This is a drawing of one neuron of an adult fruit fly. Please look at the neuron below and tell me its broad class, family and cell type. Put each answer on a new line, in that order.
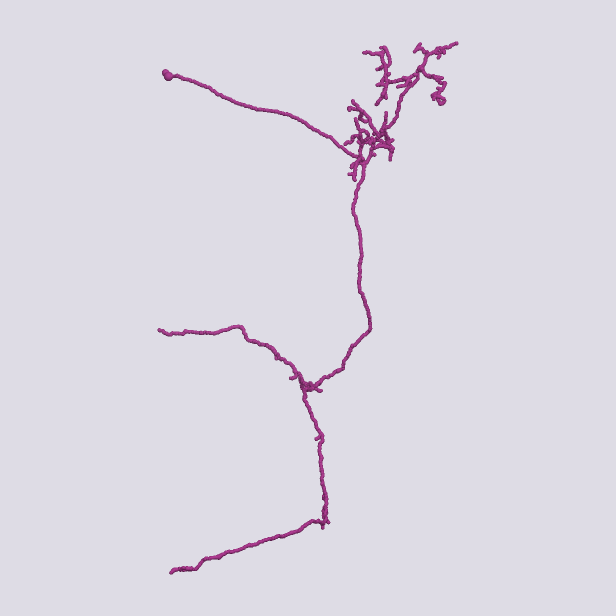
central-brain intrinsic neuron
hemilineage VESa2
VES037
